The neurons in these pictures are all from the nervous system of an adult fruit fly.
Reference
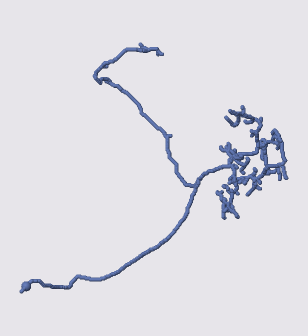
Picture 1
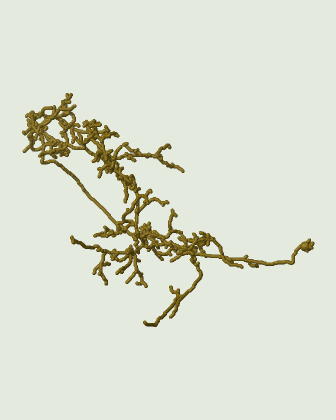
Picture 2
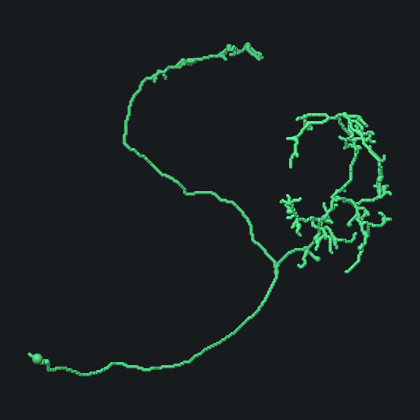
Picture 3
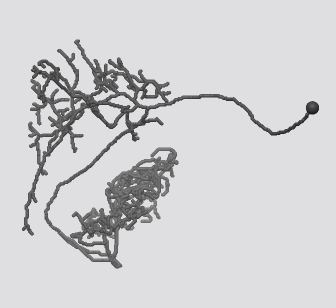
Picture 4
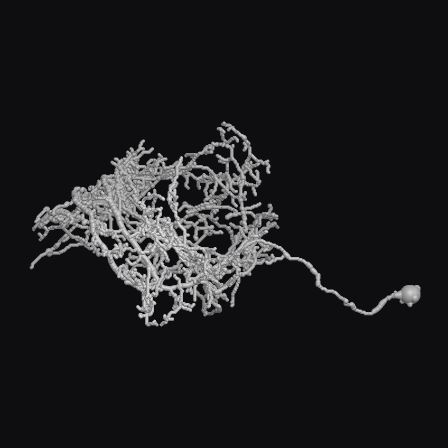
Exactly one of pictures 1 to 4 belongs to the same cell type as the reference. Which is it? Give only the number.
2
